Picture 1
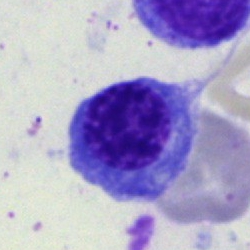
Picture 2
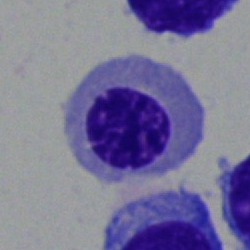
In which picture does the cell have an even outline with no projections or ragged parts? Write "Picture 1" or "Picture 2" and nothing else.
Picture 2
